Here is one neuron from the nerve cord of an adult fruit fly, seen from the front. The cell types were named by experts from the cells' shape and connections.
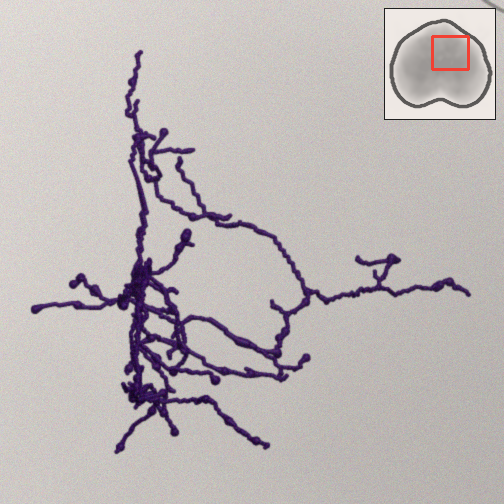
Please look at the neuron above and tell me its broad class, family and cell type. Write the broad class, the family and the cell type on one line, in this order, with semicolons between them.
descending neuron; hemilineage SMPpm1; DNp46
